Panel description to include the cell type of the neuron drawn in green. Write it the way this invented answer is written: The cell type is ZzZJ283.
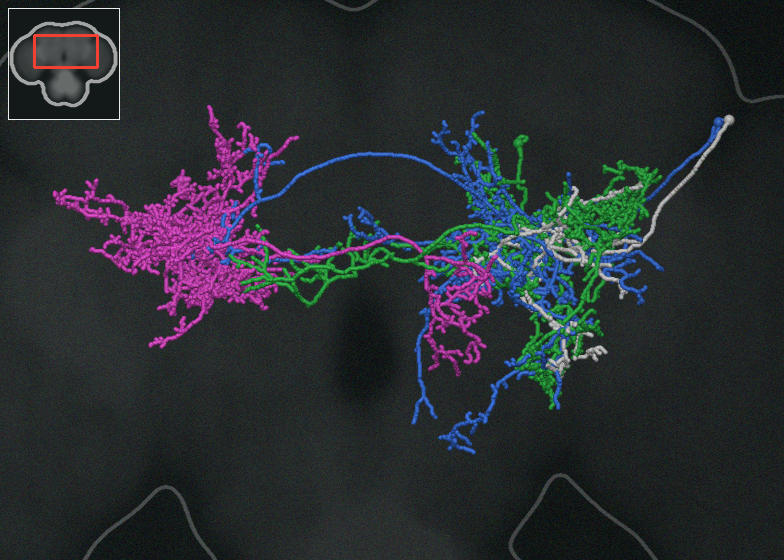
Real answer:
The cell type is PLP209.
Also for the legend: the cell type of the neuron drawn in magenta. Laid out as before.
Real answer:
The cell type is PLP208.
